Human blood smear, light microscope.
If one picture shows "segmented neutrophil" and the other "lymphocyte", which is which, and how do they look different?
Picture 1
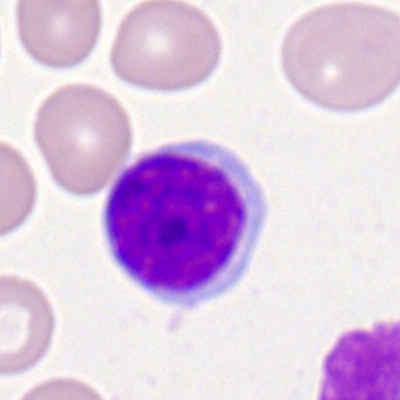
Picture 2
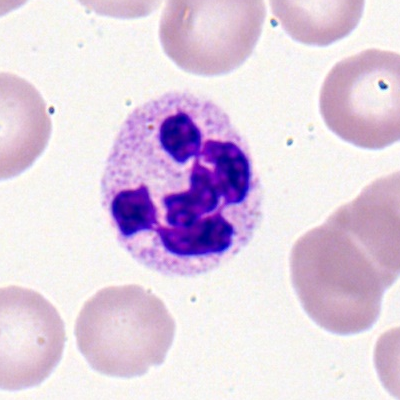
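First, identity: picture 1 is a lymphocyte and picture 2 a segmented neutrophil. Second, the nucleus: in picture 1 it fills most of the cell, whereas in picture 2 it is split into more than three separate lobes.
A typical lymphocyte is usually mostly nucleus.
Third, the cytoplasm: picture 1 has only a narrow pale blue rim, wider on the right side than on the left, while picture 2 has abundant pale pinkish-lilac cytoplasm.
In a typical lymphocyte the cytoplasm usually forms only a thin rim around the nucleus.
Fourth, granules: none are seen in picture 1, but many fine lilac granules lie in the cytoplasm in picture 2.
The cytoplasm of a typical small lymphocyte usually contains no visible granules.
Fifth, the chromatin: dense and deep purple with patchy lighter areas in picture 1, dark purple, dense and clumped in picture 2. Last, the outline in picture 2 is round to slightly oval and smooth, and in picture 1 a red cell touches the upper left edge.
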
